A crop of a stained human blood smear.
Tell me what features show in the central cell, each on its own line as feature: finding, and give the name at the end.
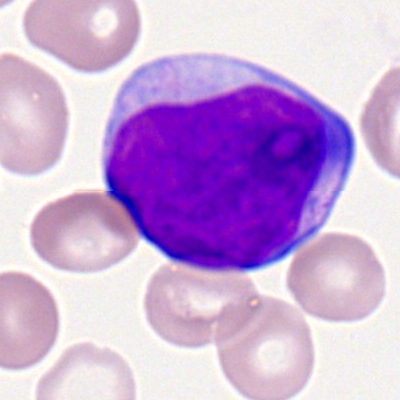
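Nucleus size: fills most of the cell
Nucleus shape: a single unlobed mass
Nucleolus: rounded, in the upper right of the nucleus
Cytoplasm: blue
Name: myeloblast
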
